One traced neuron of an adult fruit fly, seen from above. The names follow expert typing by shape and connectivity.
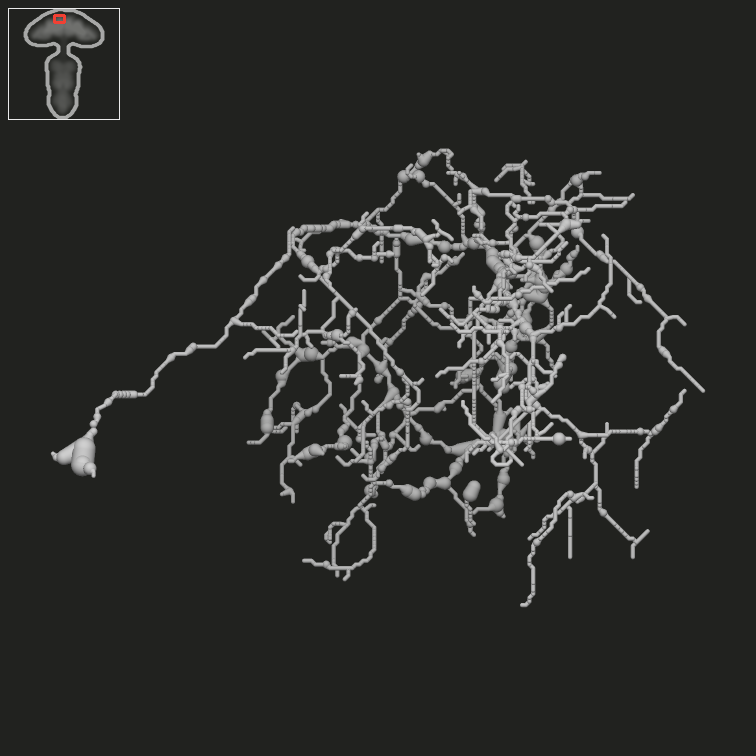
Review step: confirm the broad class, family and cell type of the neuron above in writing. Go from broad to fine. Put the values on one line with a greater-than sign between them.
central-brain intrinsic neuron > hemilineage AOTUv1_medial > CRE043_a2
